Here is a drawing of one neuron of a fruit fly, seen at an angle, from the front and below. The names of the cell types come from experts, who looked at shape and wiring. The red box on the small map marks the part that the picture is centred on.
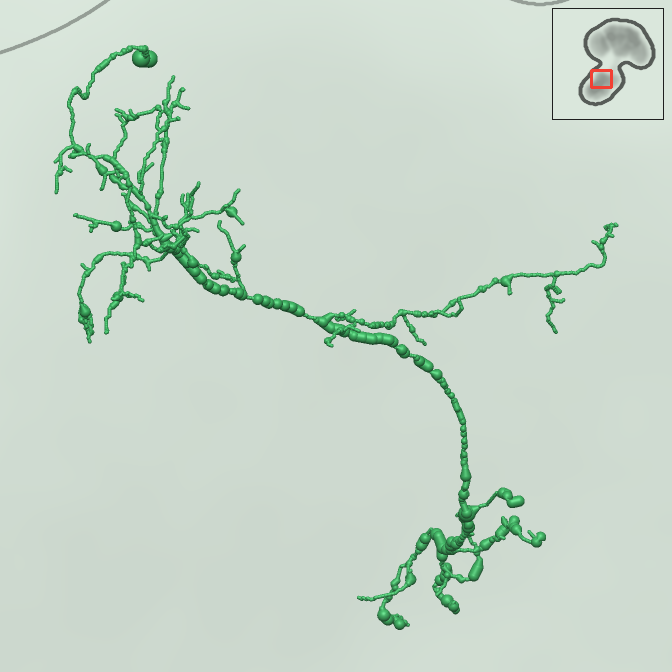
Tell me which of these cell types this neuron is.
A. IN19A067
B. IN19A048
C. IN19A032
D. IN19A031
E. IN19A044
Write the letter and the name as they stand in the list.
A. IN19A067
